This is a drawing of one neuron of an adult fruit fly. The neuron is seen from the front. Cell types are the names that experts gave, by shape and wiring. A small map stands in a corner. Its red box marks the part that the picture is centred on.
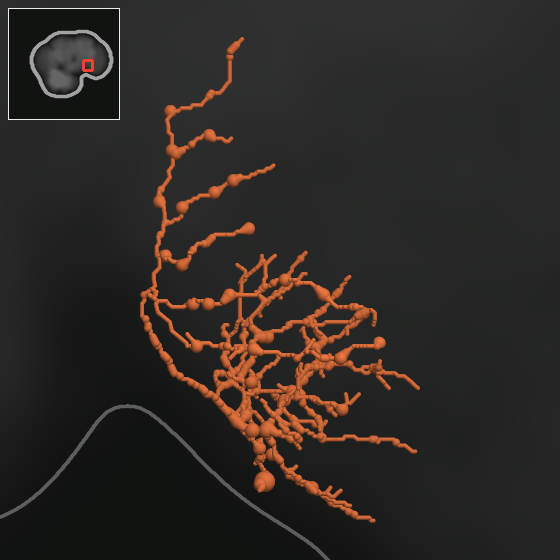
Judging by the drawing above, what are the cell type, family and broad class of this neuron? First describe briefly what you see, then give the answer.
Its cell body lies at the bottom of the picture. Dozens of branch ends can be seen. It is of cell type Tlp11. The family is Tlp. It is an optic-lobe intrinsic neuron.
